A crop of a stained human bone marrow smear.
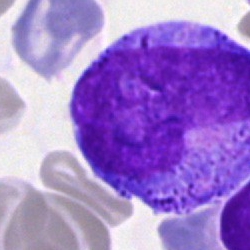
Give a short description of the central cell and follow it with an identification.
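Notice the outline: roughly round, with a slightly angular contour. The nucleus fills most of the cell, and the cytoplasm shows mainly as a paler zone at the lower right. Chromatin looks finely granular and fairly even, not clumped. That's a promyelocyte.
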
